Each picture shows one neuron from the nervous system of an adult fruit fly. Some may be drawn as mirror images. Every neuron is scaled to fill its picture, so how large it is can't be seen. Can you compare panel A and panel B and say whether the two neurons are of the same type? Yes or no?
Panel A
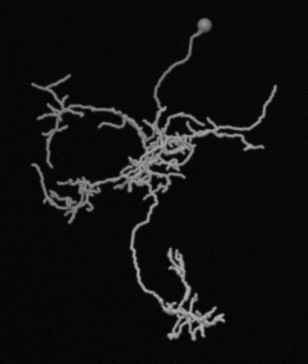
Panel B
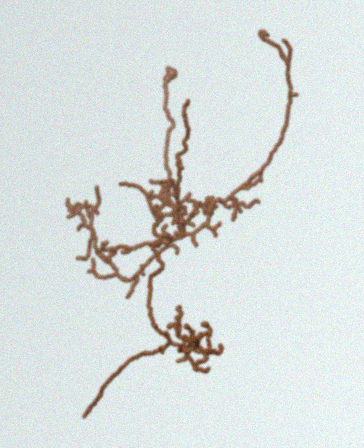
yes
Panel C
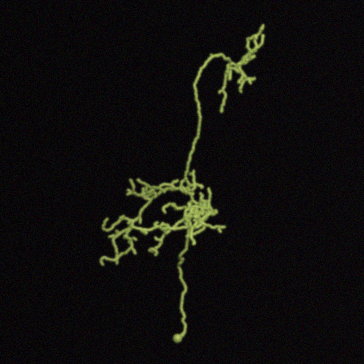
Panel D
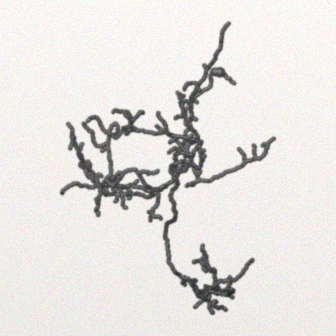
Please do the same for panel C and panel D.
yes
